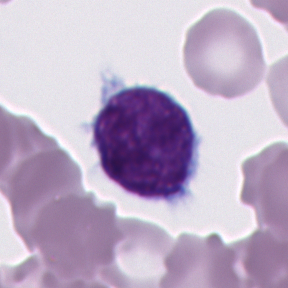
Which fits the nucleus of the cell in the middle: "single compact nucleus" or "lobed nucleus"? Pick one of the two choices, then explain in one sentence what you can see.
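Single compact nucleus. The nucleus is round, without indentation or lobes.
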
